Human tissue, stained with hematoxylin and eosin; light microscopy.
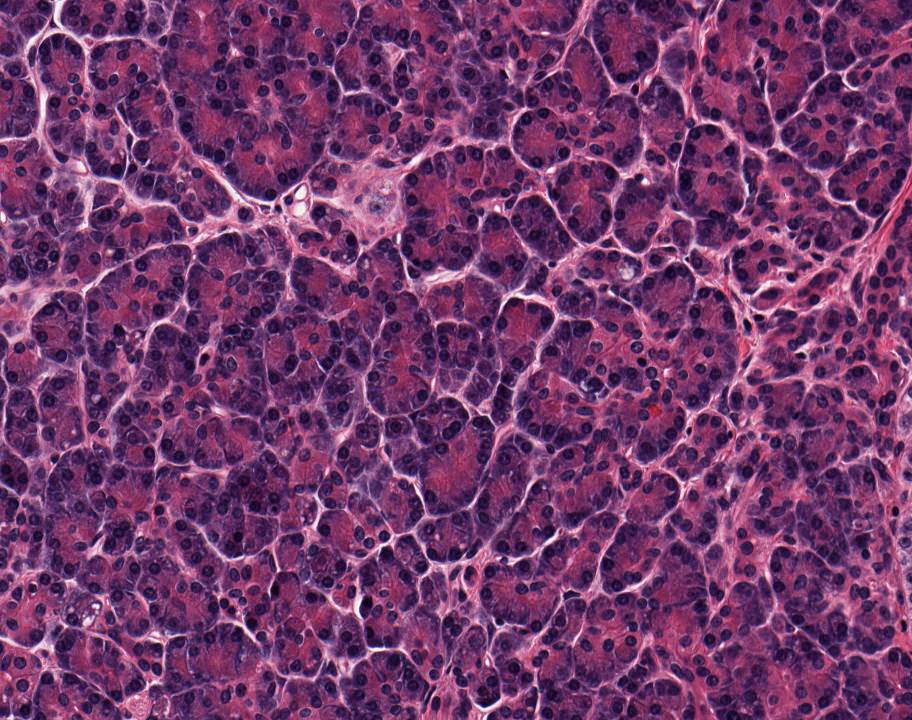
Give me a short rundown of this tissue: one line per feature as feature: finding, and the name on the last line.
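Arrangement: small rounded acini, closely packed into lobules, filling the whole field
Acinar cells: pyramidal in shape
Nuclei: round and dark, set at the base of each cell
Cytoplasm: purple at the base, pink toward the apex
Lumina: tiny, barely visible at acinar centres where the pink apical cytoplasm converges
Name: pancreas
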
